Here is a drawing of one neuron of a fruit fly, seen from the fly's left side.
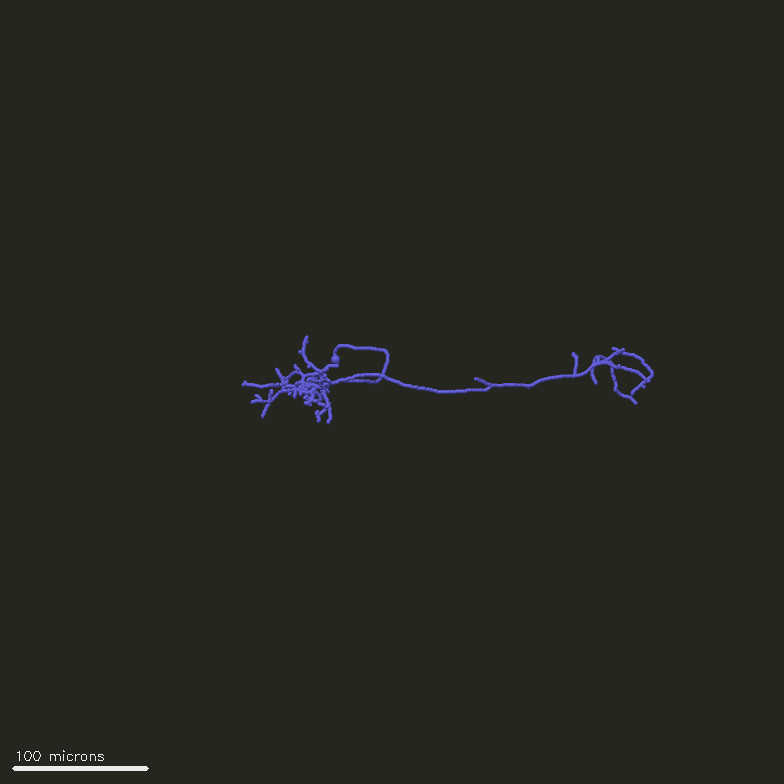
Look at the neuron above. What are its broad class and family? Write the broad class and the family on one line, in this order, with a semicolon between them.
nerve-cord intrinsic neuron; hemilineage 11A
